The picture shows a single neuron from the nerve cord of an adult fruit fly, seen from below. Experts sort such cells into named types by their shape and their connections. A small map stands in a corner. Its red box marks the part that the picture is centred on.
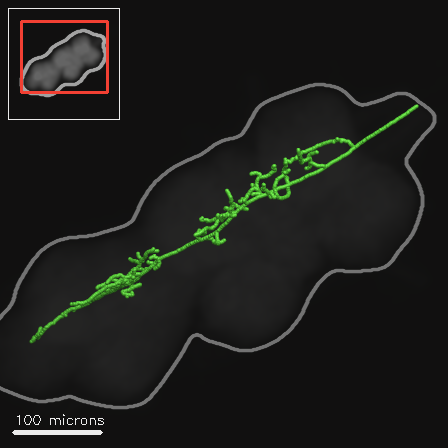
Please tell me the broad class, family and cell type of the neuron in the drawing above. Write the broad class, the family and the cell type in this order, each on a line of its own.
descending neuron
DNp
DNp12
